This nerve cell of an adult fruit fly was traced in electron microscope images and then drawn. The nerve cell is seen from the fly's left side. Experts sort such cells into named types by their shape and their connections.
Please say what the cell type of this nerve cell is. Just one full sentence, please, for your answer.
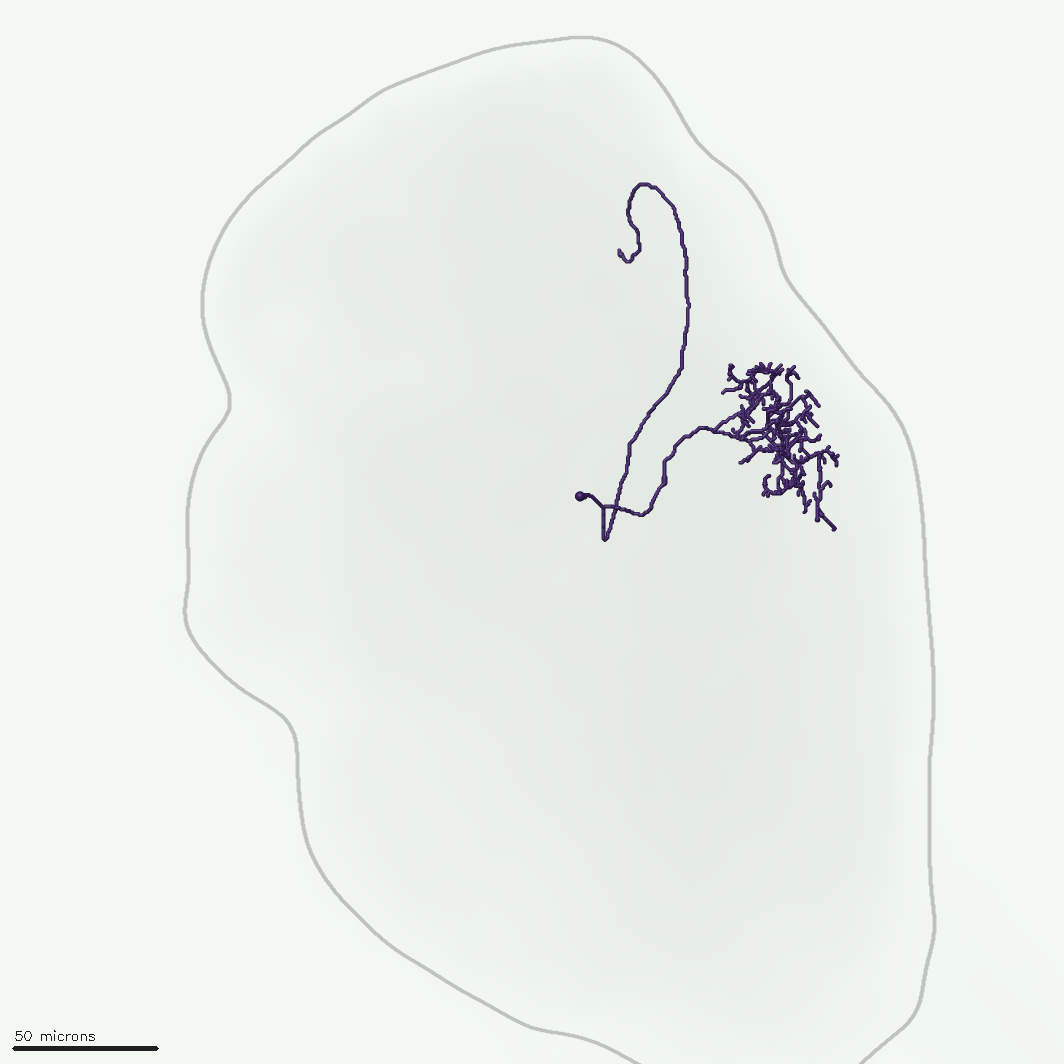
Regarding its cell type, the nerve cell is LC28.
